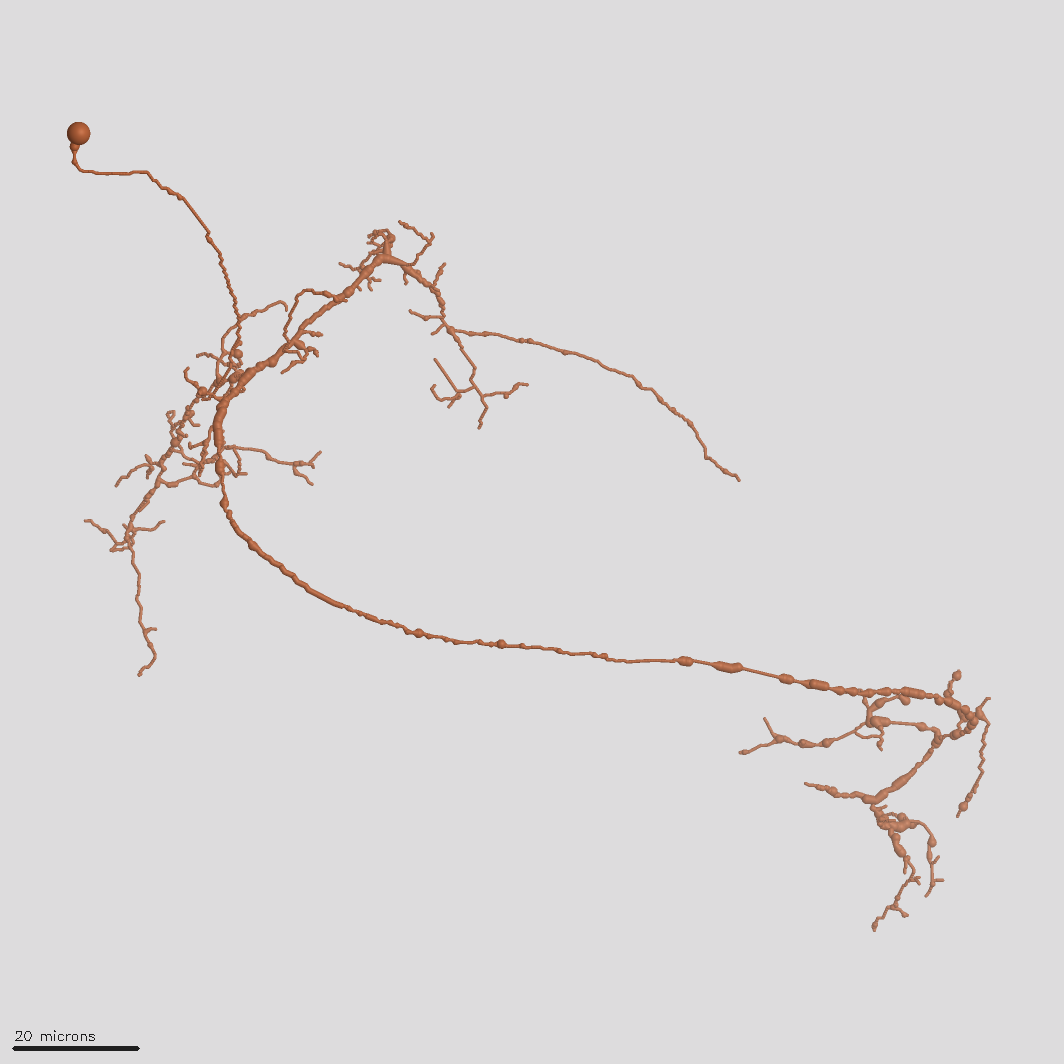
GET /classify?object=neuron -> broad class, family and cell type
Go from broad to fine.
nerve-cord intrinsic neuron; hemilineage 01A; IN01A073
